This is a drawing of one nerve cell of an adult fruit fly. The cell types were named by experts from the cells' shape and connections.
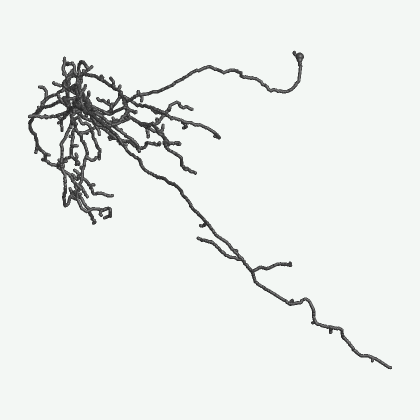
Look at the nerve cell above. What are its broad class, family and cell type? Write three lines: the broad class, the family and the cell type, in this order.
central-brain intrinsic neuron
hemilineage DM4_dorsal
pC1_7a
